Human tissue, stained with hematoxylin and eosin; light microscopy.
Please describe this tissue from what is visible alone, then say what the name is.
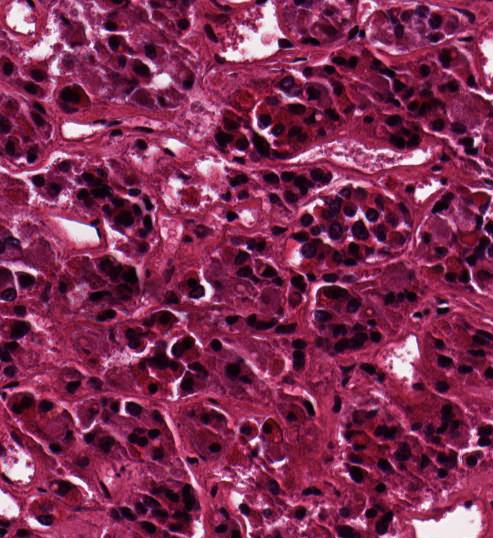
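Nuclei: dark, round to oval, noticeably varied in size from cell to cell. Stroma: scant, thin eosinophilic strands outlining the cell nests, many of which are separated from their surrounding septa by narrow retraction clefts. Fat cells: none seen. The tissue is pituitary.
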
